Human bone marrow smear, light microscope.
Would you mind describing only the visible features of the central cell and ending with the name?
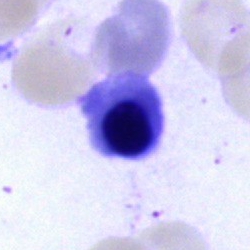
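Start with the chromatin: it is very dark and dense, staining almost evenly throughout the nucleus. You won't find any nucleoli there. Around the nucleus runs a moderate rim of cytoplasm that stains blue-violet, and no granules show in it. This cell is an erythroblast.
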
